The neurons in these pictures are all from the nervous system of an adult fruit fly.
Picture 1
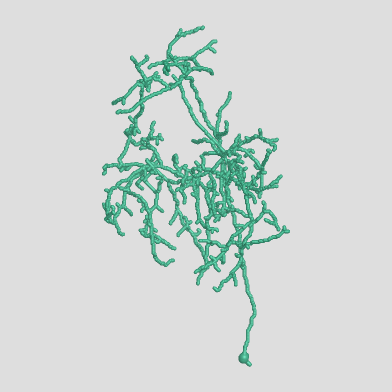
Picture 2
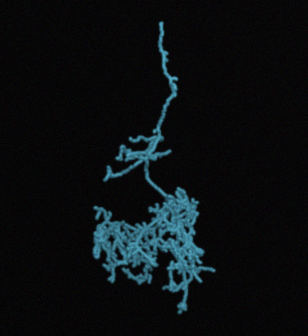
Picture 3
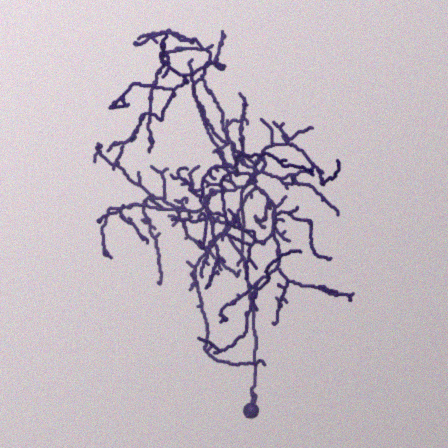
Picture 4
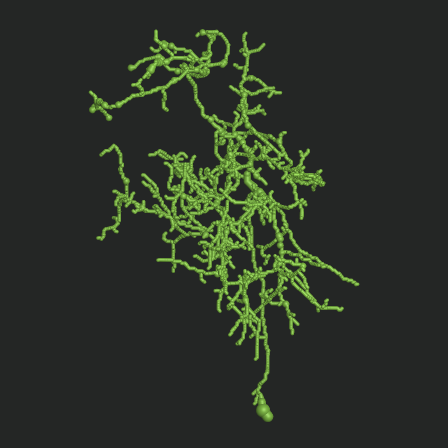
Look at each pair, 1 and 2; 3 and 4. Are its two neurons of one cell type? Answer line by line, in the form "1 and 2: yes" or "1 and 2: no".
1 and 2: no
3 and 4: yes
